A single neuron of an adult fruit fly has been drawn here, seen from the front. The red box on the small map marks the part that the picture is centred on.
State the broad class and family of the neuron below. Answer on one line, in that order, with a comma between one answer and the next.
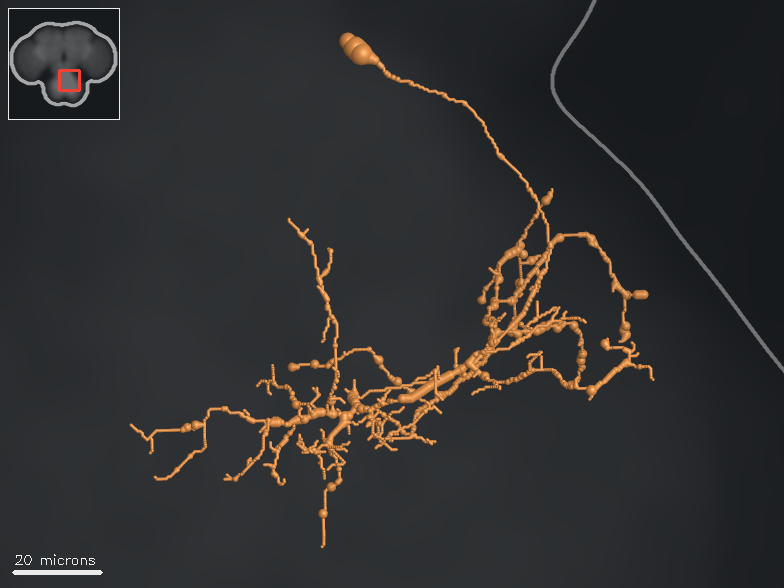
nerve-cord intrinsic neuron, hemilineage 11A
